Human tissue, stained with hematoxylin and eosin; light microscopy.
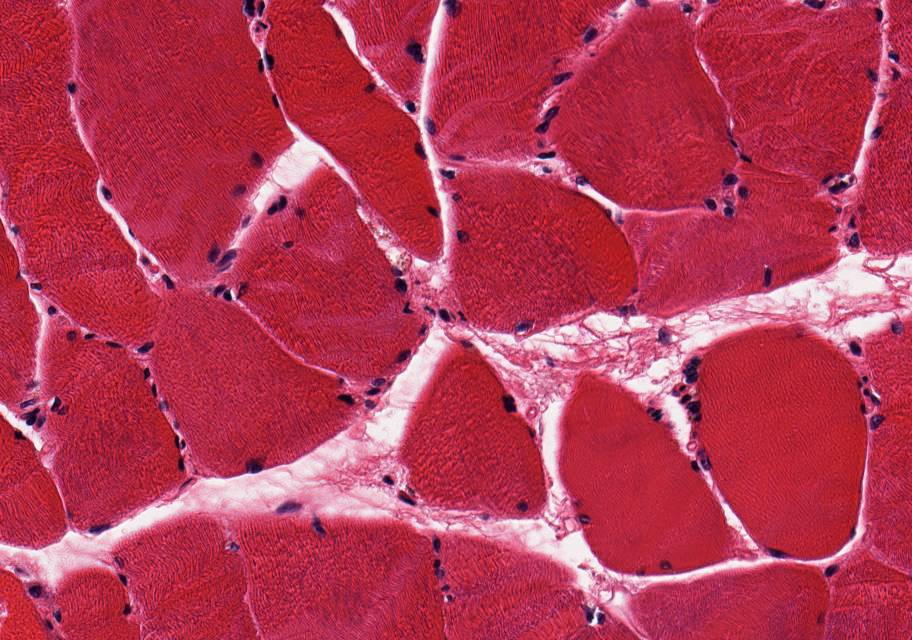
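Skeletal muscle. Polygonal to rounded fibres flatten where neighbours meet; small dark oval nuclei sit at their edges beneath the cell surface. Cytoplasm is bright red, strongly eosinophilic and finely stippled. A broader pale pink band of loose fibrillar connective tissue crosses the lower middle and right.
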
